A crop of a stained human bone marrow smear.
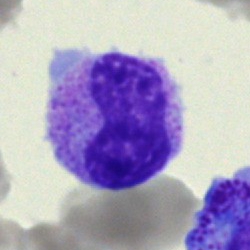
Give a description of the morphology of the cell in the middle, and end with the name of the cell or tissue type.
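Placed toward the right side of the cell, the nucleus is kidney-shaped, notched on its left side. Its chromatin is dark purple and clumped, with small paler patches. At the upper left edge sits a pale blue, granule-free bulge of cytoplasm. Band neutrophil.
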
